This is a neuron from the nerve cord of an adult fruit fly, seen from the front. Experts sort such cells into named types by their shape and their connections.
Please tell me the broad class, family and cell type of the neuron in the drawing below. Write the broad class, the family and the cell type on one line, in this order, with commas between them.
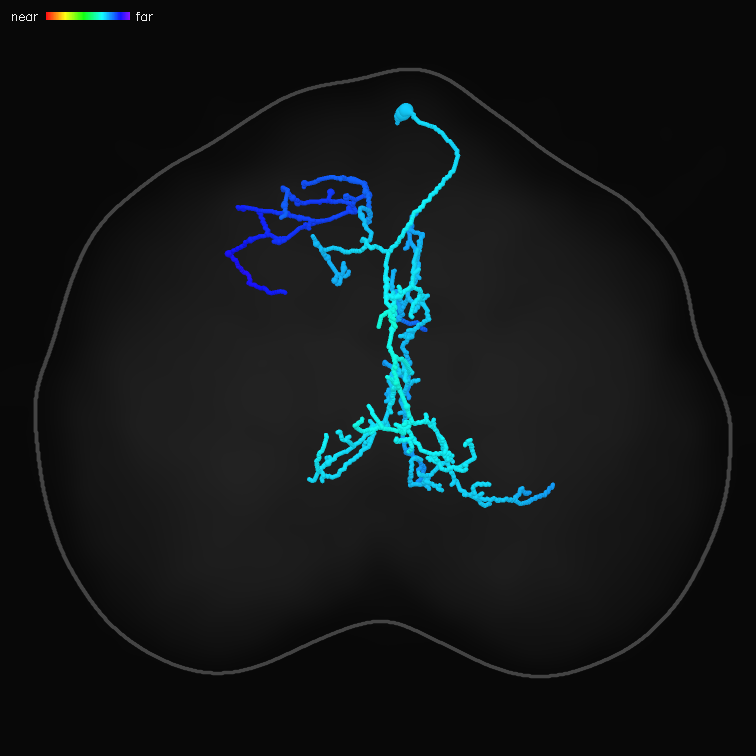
nerve-cord intrinsic neuron, hemilineage 23B, IN23B042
